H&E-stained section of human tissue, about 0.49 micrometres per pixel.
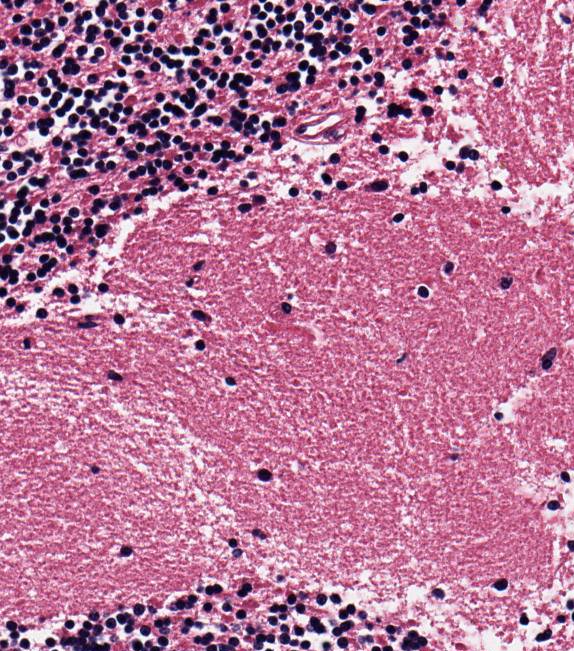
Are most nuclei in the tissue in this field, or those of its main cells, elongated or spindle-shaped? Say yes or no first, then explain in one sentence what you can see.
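No. The cells in the dense bands have small, round, darkly stained nuclei with very little visible cytoplasm.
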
